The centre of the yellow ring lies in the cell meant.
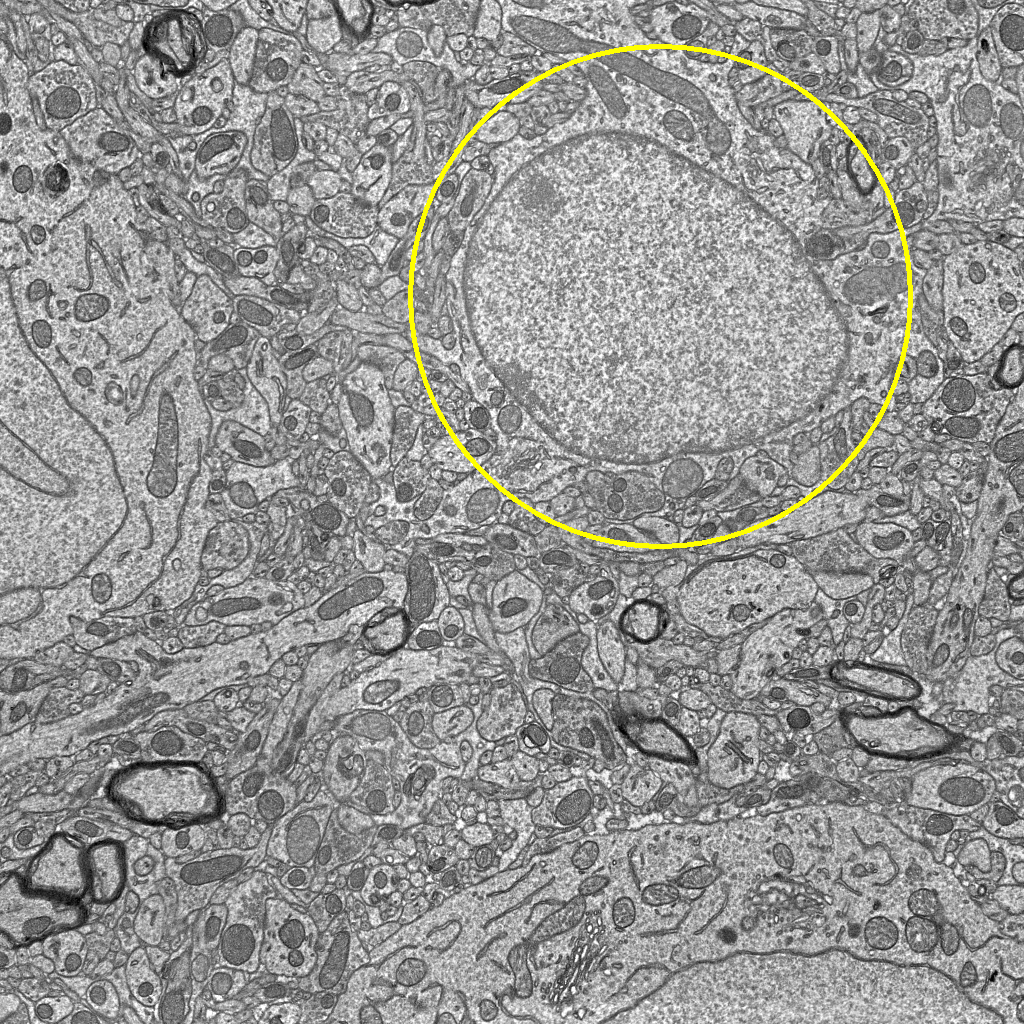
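Astrocyte, mouse visual cortex: you'll notice a large oval nucleus sitting whole within the ring, its envelope running smoothly with no deep folds. The chromatin is mostly pale and finely dispersed, though a darker irregular clump sits in the upper-left part.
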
